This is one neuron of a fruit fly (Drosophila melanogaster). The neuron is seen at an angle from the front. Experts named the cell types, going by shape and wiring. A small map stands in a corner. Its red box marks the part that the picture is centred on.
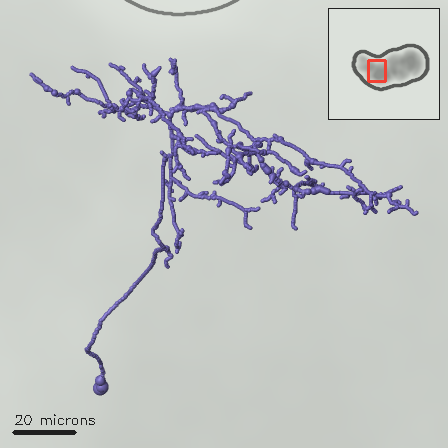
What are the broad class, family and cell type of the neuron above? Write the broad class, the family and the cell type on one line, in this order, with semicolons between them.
nerve-cord intrinsic neuron; hemilineage 12A; IN12A063_c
